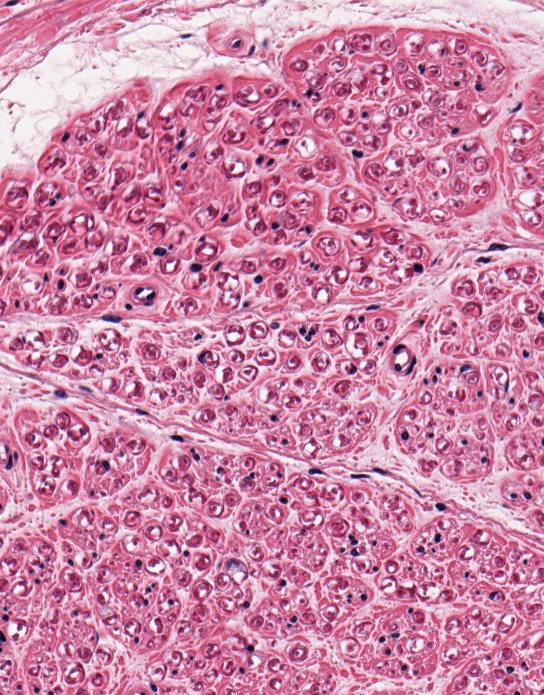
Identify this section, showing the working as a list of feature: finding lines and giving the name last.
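Arrangement: several rounded fibre bundles, thin pale fibrous septa between
Plane: fibres cut across, packed small round profiles
Profiles: mostly a small pink central dot in a clear unstained ring
Nuclei: small, dark, oval, sparse between profiles within bundles
Name: tibial nerve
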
